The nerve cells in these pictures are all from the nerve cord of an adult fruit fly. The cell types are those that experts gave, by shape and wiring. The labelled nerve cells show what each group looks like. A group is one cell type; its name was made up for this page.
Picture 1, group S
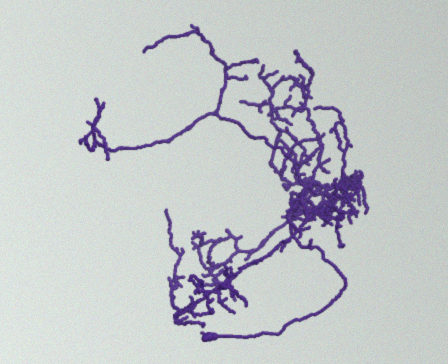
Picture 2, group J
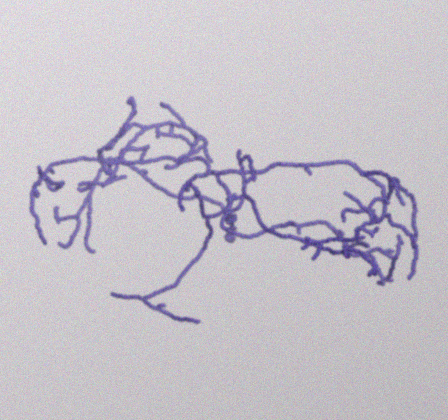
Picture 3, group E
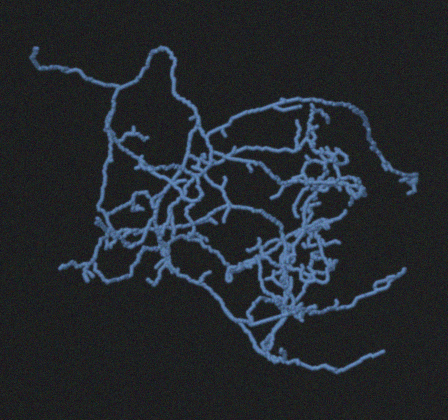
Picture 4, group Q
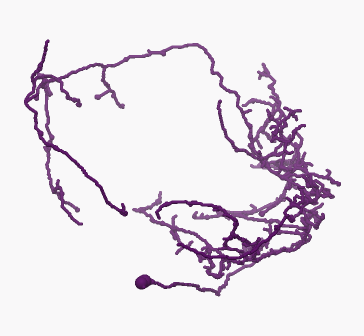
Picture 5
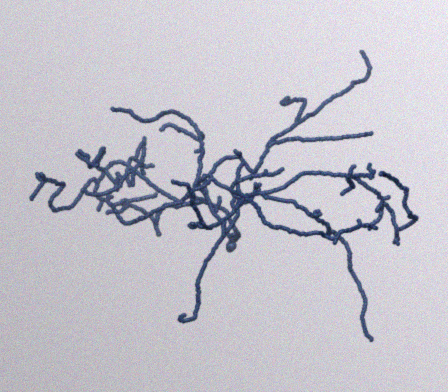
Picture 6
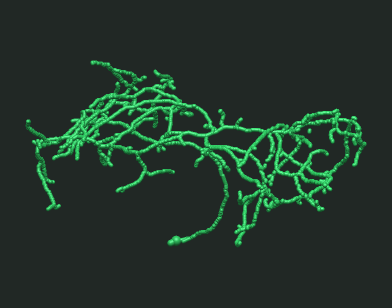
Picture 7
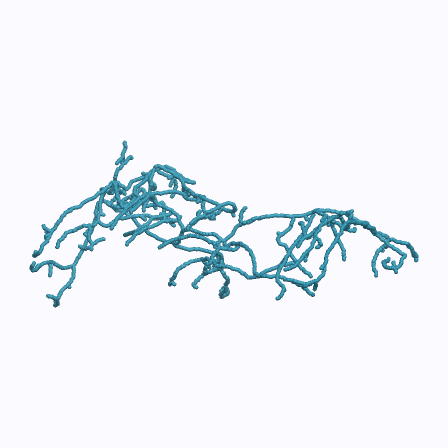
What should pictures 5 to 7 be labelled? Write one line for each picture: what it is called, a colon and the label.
5: group J
6: group J
7: group J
